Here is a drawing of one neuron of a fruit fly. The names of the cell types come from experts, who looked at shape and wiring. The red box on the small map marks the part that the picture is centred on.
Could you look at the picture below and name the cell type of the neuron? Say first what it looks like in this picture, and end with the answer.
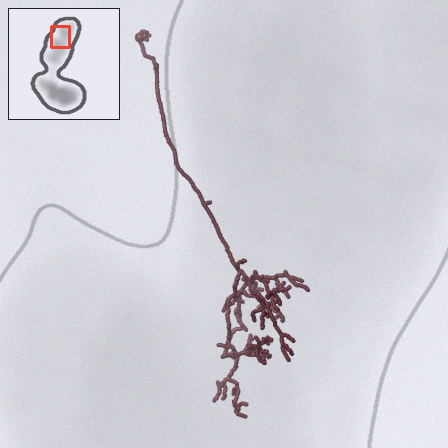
As drawn here it is taller than it is wide. It is a nerve-cord intrinsic neuron. It is of cell type IN16B111.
